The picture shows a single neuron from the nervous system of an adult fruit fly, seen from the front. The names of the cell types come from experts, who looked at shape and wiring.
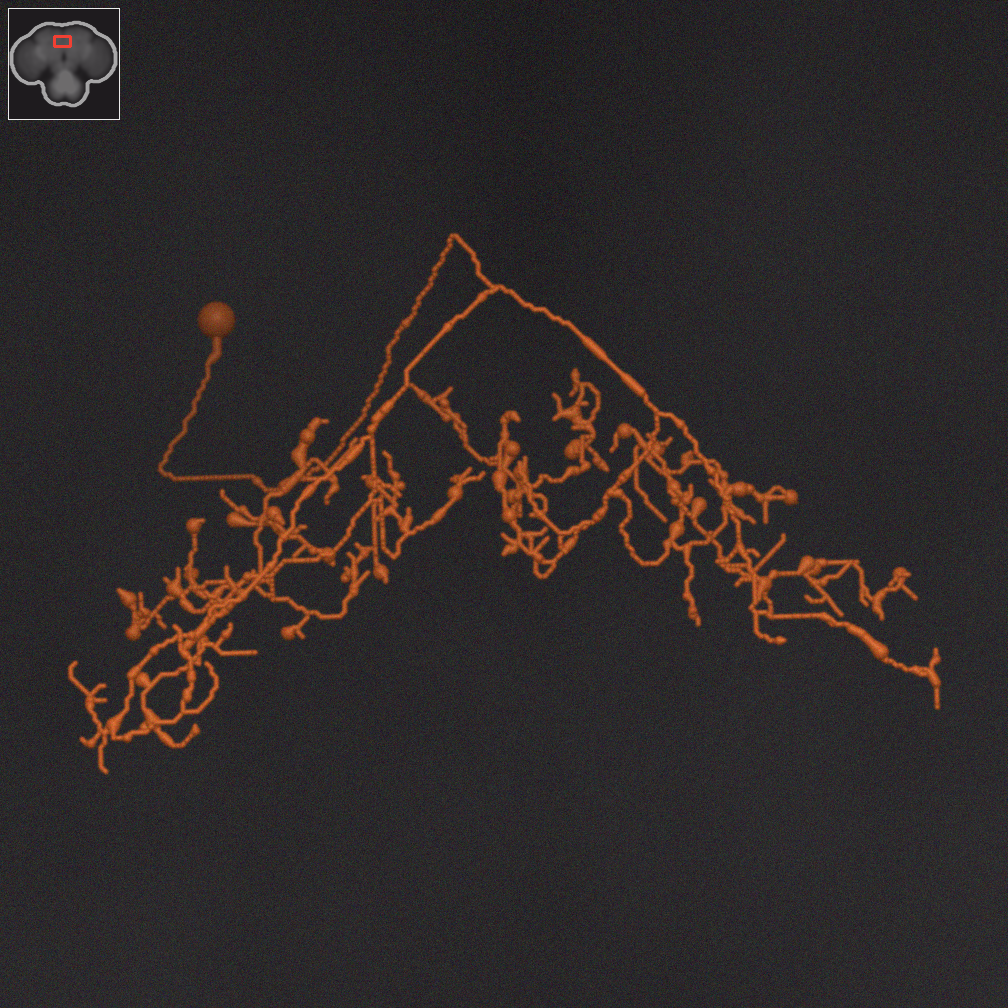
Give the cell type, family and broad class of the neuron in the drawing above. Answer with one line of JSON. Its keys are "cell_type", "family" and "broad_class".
{"cell_type": "FB5U", "family": "hemilineage DM6_dorso_medial", "broad_class": "central-brain intrinsic neuron"}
